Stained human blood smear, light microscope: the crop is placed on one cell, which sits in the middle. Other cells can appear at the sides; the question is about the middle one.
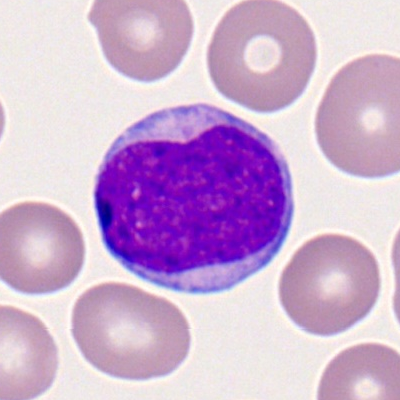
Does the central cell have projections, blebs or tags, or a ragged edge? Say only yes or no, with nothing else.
No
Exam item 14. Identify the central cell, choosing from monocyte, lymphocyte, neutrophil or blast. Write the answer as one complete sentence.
Where the crop is centred, there is a blast.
